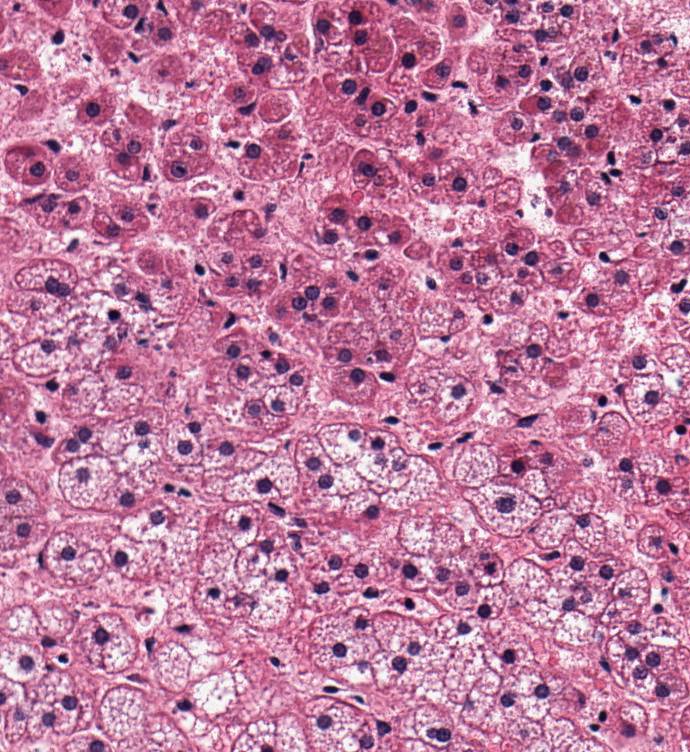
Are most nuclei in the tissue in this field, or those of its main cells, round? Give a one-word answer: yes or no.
Yes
